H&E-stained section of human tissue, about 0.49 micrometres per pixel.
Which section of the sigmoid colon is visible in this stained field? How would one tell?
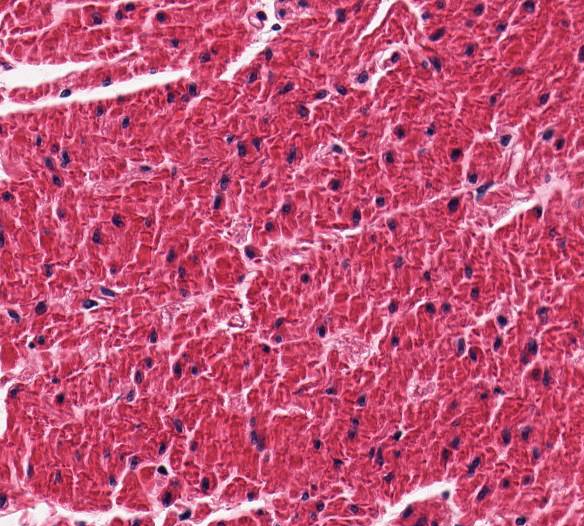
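This field is smooth muscle, cut mostly transversely or obliquely into a mosaic of irregular, angular profiles. Decisive are dark blue oval nuclei lying singly within fibres rather than at their edges, and dense deep pink-red cytoplasm, with scant pale wisps between.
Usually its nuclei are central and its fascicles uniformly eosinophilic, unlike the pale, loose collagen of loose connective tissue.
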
